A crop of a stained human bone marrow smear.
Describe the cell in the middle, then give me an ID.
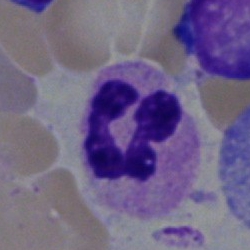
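In outline the cell is roughly round, with a smooth edge. Its chromatin is dense, dark purple and clumped, and no nucleoli are visible in the nucleus. The cell is a segmented neutrophil.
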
